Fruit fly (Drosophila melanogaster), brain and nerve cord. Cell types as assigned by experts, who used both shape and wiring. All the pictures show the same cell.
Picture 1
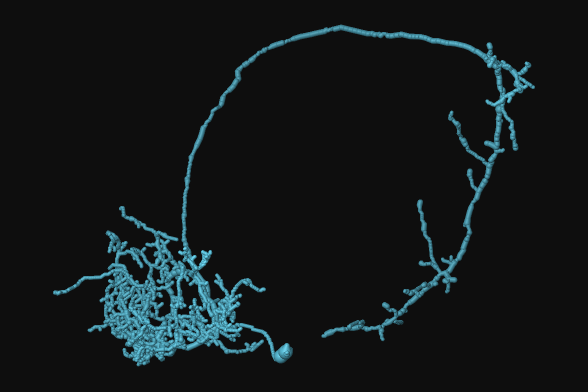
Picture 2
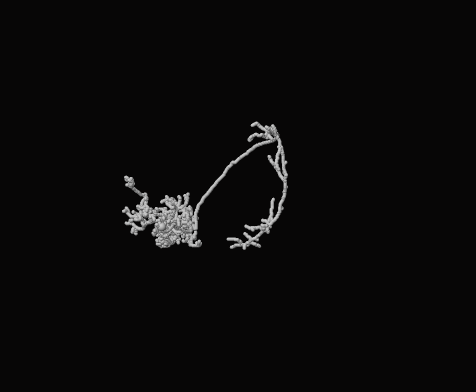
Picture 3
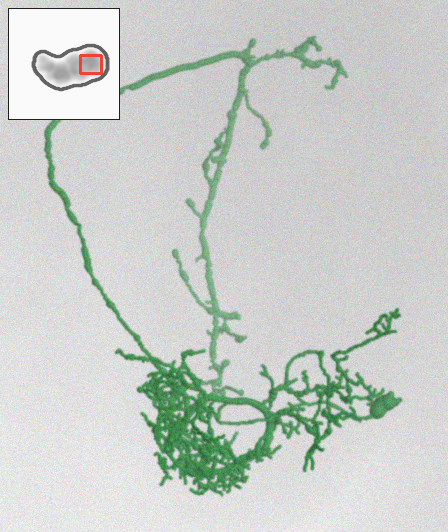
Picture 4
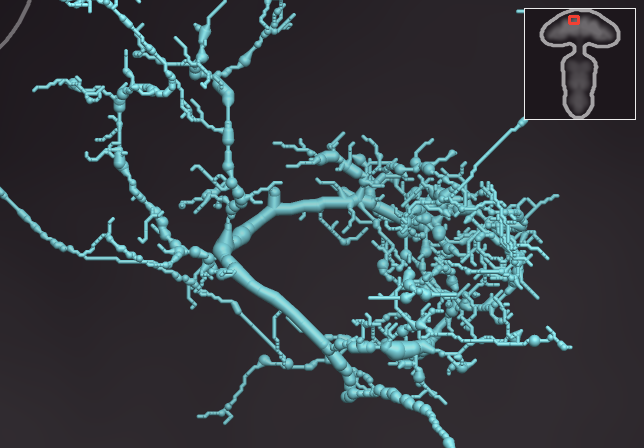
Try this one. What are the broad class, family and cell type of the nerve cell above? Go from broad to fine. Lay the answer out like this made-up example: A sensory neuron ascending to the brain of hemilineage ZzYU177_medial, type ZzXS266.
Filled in: A central-brain intrinsic neuron of hemilineage ALl1_ventral, type M_l2PN3t18.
